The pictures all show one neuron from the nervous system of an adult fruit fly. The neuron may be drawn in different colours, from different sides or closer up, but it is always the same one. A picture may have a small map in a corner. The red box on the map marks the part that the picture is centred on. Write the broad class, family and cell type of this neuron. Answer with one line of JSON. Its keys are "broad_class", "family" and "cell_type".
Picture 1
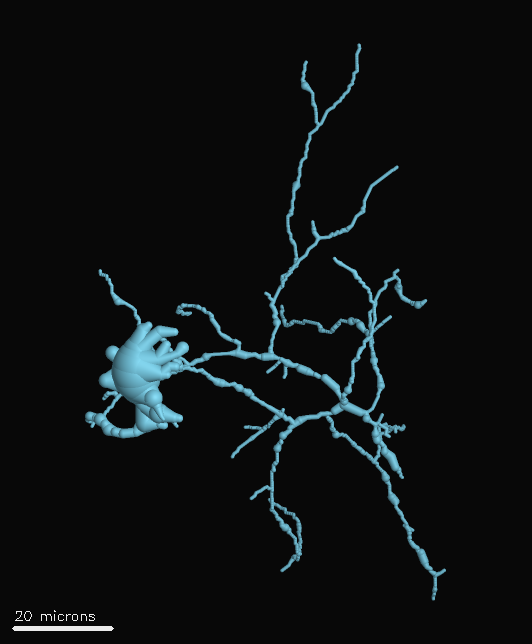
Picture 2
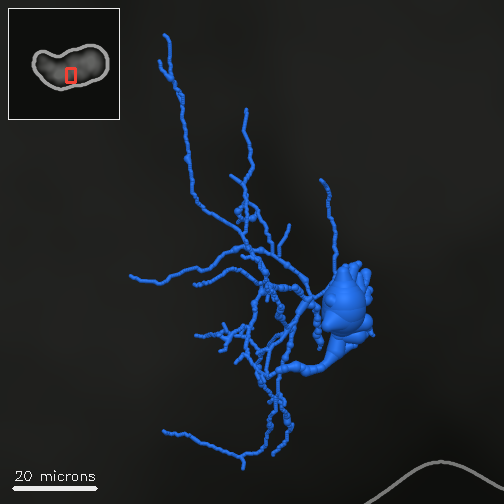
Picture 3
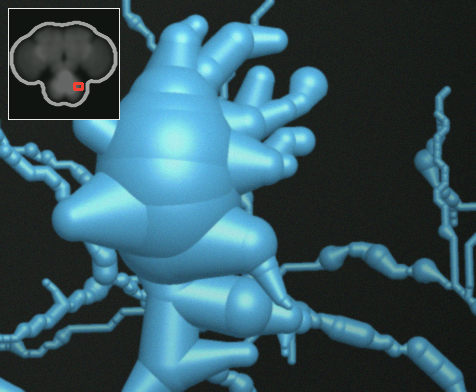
{"broad_class": "motor neuron of the nerve cord", "family": "hemilineage 15B", "cell_type": "Acc. ti flexor MN"}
